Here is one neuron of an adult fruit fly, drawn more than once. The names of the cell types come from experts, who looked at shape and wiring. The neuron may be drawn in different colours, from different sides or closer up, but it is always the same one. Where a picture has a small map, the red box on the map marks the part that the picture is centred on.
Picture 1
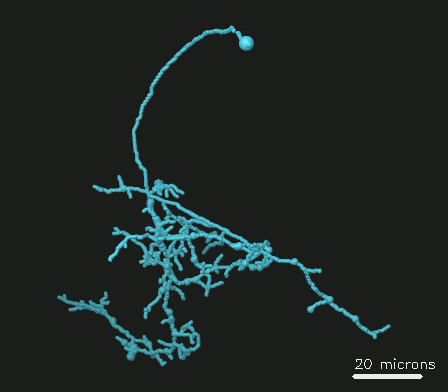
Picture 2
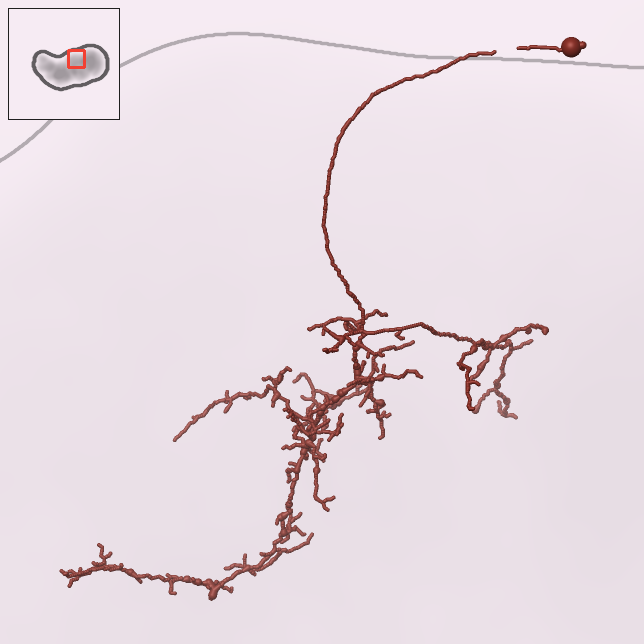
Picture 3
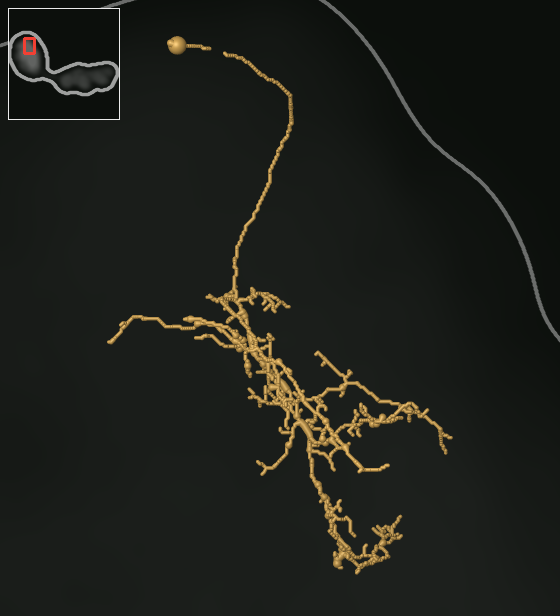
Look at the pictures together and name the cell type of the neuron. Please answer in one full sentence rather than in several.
The neuron is of cell type CL189.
